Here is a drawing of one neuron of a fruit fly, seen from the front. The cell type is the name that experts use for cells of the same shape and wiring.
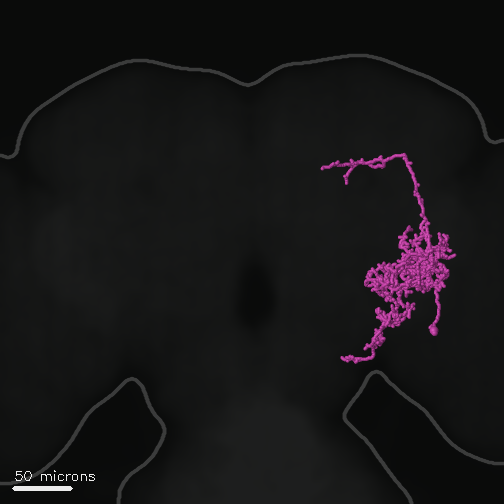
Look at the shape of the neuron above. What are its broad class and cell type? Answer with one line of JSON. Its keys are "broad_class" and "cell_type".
{"broad_class": "central-brain intrinsic neuron", "cell_type": "AVLP402"}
